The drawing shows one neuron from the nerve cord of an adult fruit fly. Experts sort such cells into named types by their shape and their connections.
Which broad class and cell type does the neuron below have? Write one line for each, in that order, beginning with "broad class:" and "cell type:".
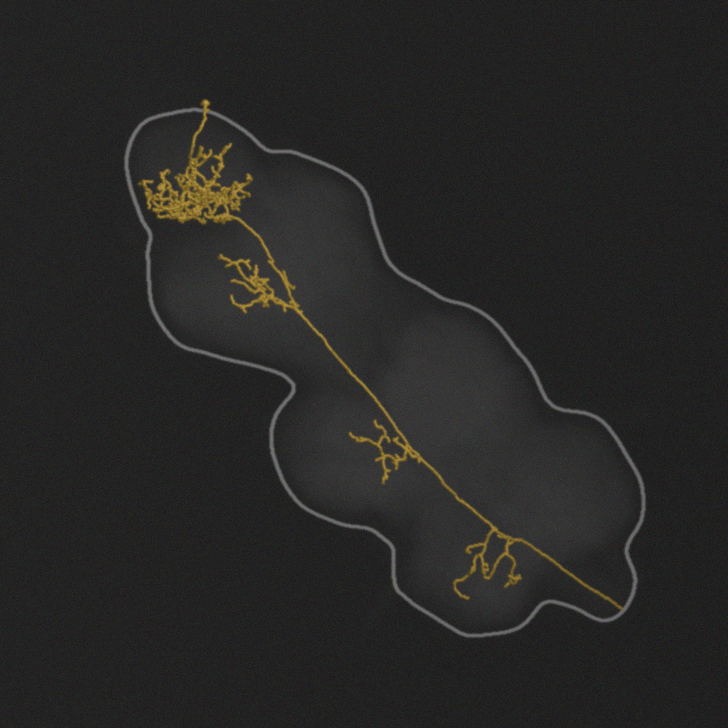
broad class: ascending neuron
cell type: ANXXX196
